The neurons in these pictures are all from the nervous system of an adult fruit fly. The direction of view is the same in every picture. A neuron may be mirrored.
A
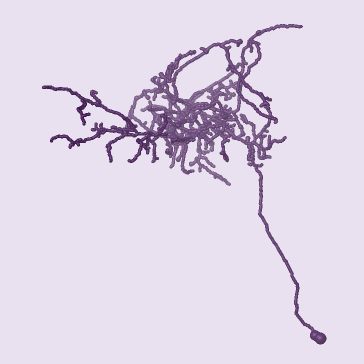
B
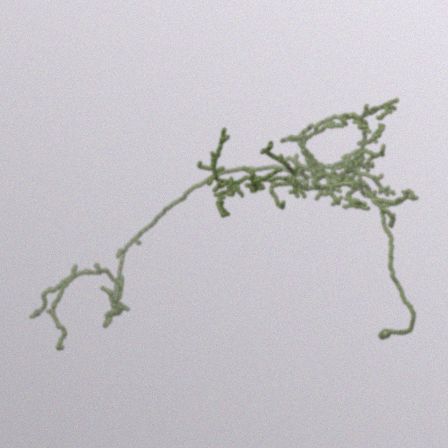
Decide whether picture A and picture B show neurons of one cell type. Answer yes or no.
yes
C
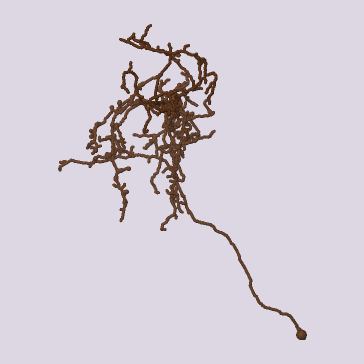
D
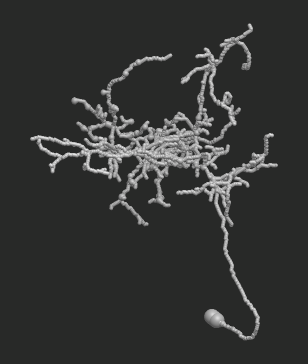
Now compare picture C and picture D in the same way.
no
